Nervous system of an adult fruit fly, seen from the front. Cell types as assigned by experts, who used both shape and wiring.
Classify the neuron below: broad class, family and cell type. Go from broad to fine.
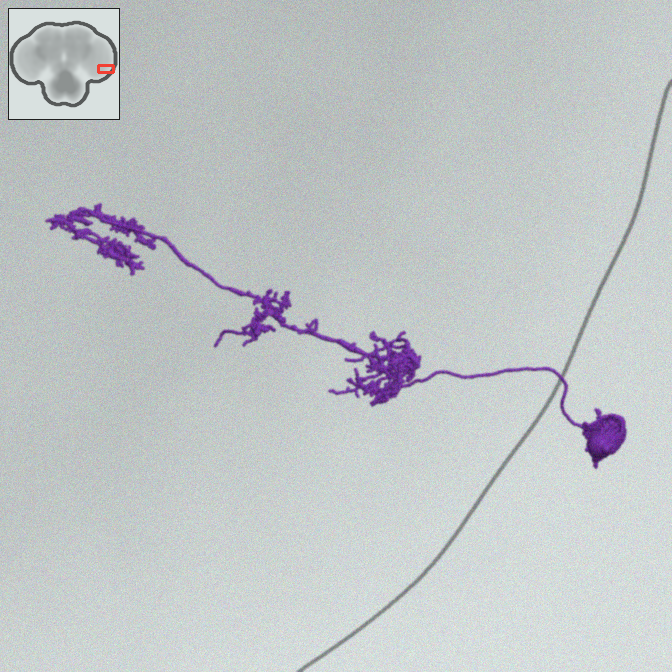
optic-lobe intrinsic neuron; Mi; Mi1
